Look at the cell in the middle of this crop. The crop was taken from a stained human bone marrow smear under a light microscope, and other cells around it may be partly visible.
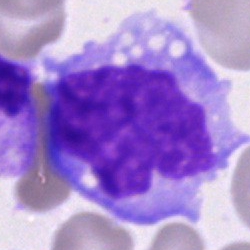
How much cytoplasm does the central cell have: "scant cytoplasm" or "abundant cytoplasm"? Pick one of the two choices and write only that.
Abundant cytoplasm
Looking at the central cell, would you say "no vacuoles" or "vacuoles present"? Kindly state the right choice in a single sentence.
What the cytoplasm of this cell holds is one or more clear vacuoles.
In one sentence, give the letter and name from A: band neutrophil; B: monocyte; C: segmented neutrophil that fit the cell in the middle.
As the central cell is a monocyte, option B is correct.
